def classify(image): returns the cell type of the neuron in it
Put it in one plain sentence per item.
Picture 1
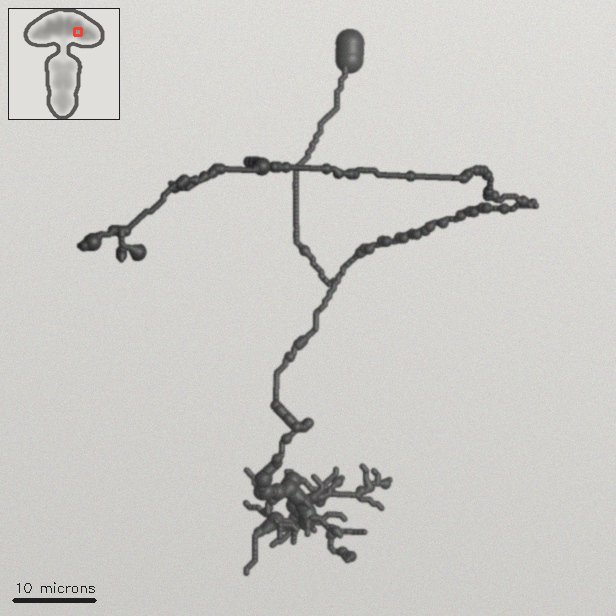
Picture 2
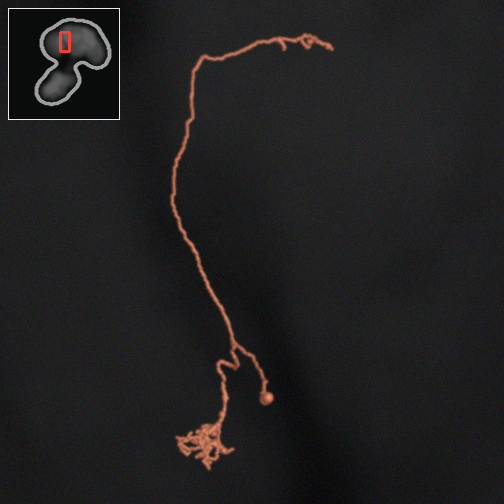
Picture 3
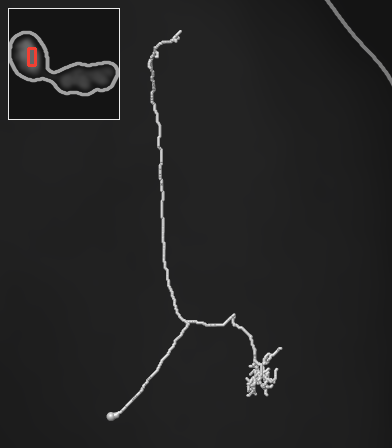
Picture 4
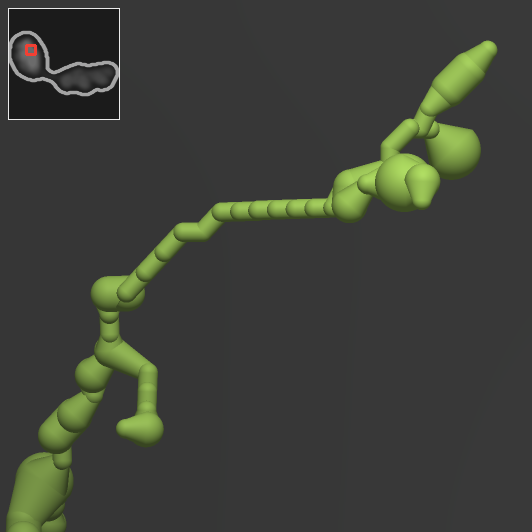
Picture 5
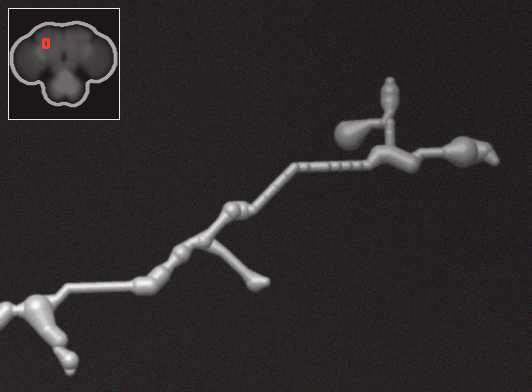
The cell type is LC30.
